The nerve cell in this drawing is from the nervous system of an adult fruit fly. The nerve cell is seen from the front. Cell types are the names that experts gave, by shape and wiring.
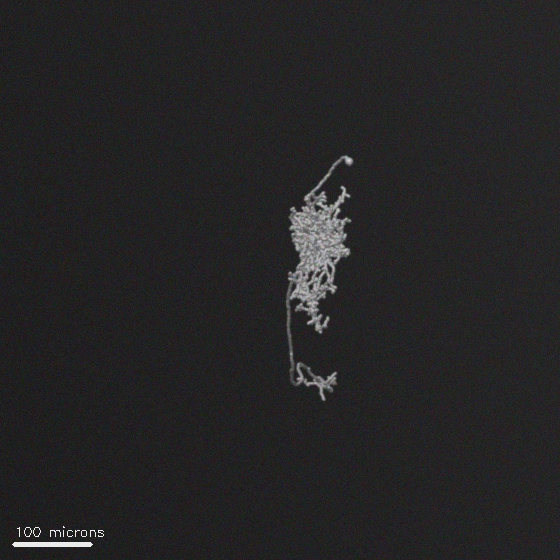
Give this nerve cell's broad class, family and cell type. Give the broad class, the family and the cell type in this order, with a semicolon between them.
descending neuron; hemilineage WEDd1; DNae007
